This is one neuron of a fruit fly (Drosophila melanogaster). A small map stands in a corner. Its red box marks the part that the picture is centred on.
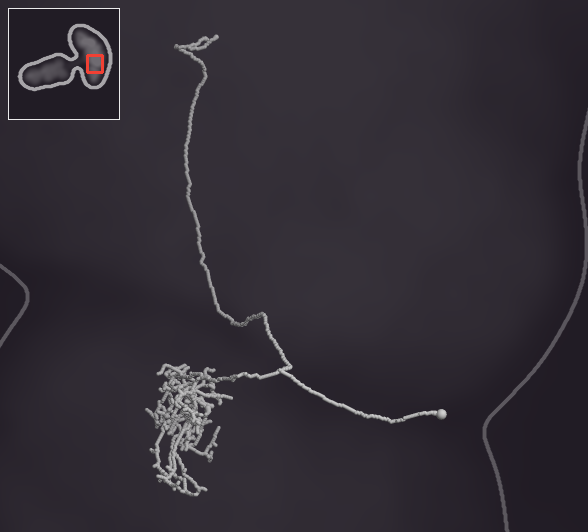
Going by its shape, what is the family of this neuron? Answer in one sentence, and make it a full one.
One member of family LC is this neuron.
